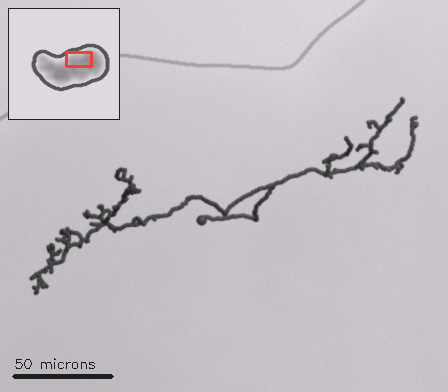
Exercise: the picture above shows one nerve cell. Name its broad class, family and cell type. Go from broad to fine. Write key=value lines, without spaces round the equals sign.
broad_class=central-brain intrinsic neuron
family=hemilineage DM6_posterior
cell_type=CB2229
